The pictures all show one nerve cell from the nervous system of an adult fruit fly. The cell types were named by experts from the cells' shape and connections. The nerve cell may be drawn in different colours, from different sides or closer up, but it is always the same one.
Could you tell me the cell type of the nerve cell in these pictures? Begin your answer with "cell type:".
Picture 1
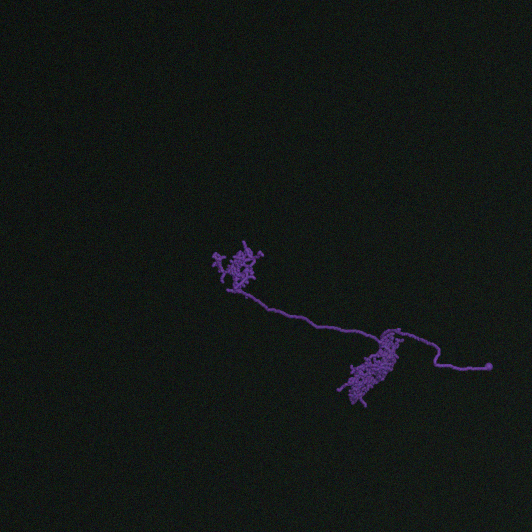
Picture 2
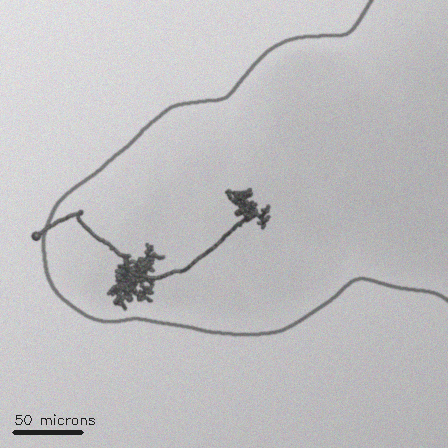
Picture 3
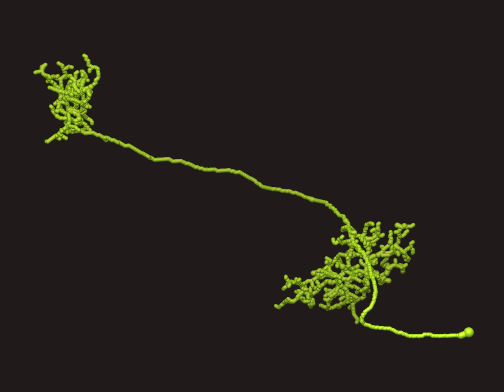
cell type: Tm32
